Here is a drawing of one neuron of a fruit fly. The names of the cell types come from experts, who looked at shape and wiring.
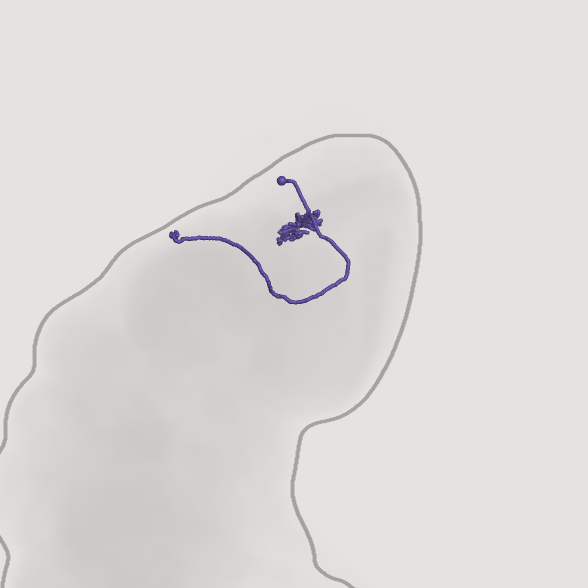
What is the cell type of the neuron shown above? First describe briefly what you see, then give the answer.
It lies in the brain. As drawn here it is wider than it is tall. This is a visual projection neuron. It is of cell type MeTu1.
